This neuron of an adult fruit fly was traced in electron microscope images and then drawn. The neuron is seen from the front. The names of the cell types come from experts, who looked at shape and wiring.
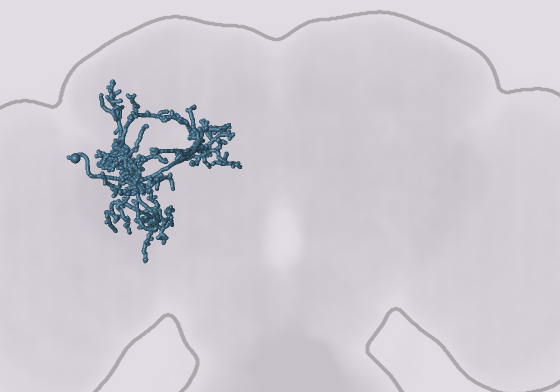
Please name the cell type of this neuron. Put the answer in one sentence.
The cell type is CB2330.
